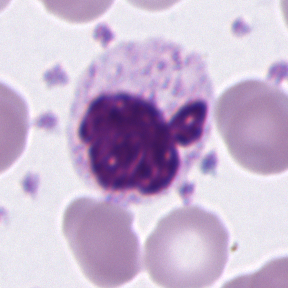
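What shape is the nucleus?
A large main mass with a smaller lobe jutting out to the right; the chromatin is dense and dark purple.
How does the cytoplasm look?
Pale, nearly colourless and faintly pink, with fine lilac granules throughout.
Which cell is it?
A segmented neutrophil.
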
